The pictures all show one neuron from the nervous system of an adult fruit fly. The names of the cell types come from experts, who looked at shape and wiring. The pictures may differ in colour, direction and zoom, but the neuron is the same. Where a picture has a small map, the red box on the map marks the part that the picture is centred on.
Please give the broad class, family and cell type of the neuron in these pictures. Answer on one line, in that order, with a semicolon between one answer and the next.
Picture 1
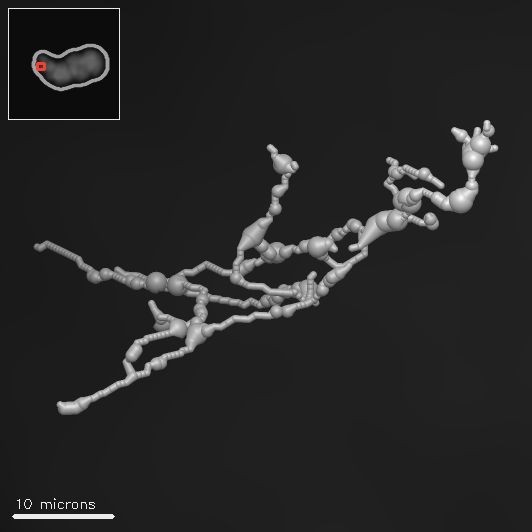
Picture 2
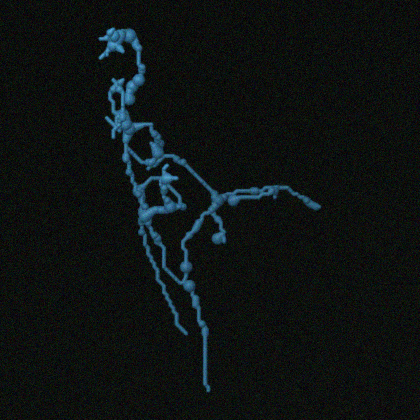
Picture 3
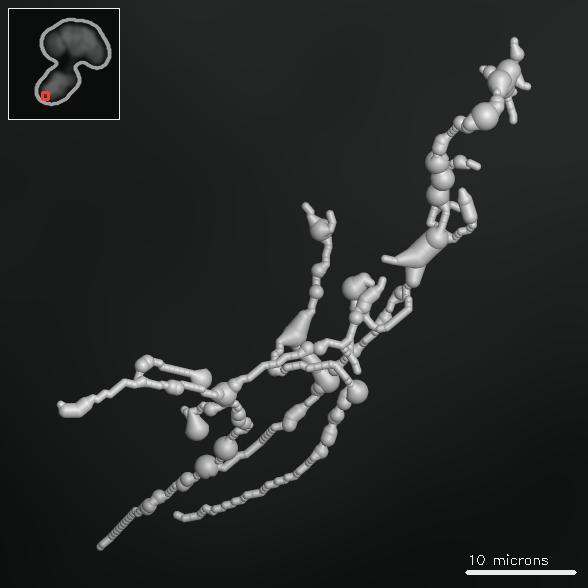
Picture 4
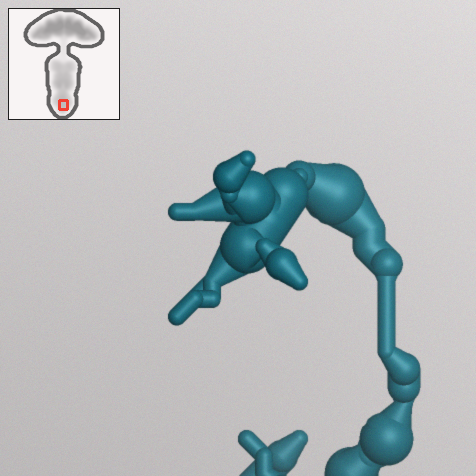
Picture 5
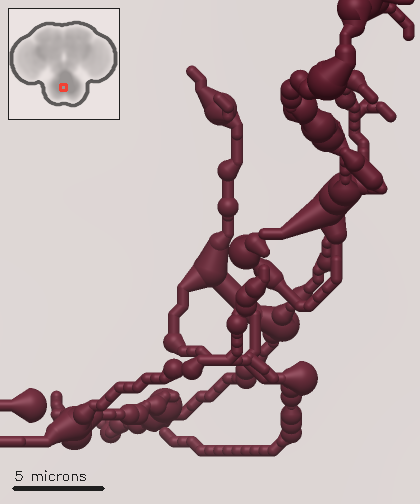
sensory neuron entering the nerve cord; class mechanosensory tactile; SNta38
